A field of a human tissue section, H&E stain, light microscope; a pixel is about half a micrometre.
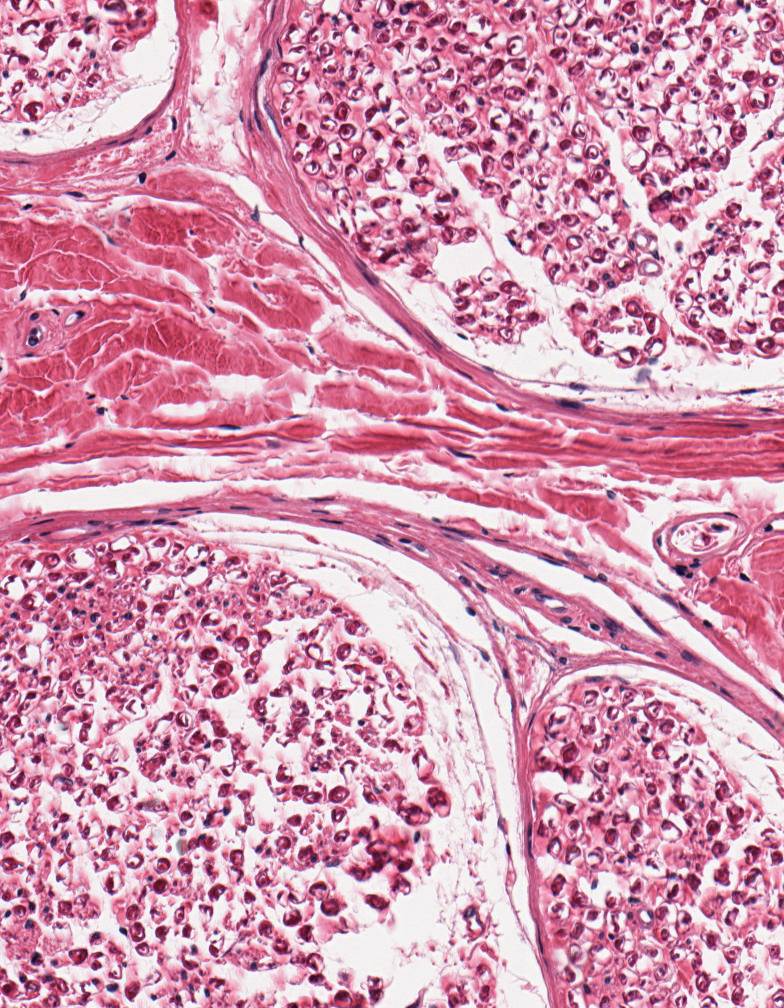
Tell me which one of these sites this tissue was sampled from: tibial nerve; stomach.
tibial nerve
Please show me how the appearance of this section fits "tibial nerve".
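The tibial nerve here shows four rounded compartments, one per corner region, separated by strands of pink fibrous tissue.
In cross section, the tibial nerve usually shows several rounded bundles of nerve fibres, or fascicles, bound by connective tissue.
The compartments match these: each is packed with many small ring-shaped profiles cut in cross-section, each with a darker central dot, and bordered by a thin sheath of concentric flattened layers holding elongated dark nuclei. A band of dense eosinophilic fibrous tissue crosses the middle roughly horizontally.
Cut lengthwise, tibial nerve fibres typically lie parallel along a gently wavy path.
That view is not what is shown, since the fibres here are cut across.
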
